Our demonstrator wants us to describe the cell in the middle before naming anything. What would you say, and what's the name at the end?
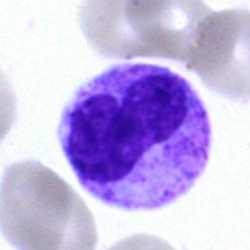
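Looking at the nucleus first: it is indented on its lower right side, which makes it bean-shaped, and it takes up the upper left part of the cell. The cytoplasm is pale lilac, with fine purple granules scattered through it. This is a metamyelocyte.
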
